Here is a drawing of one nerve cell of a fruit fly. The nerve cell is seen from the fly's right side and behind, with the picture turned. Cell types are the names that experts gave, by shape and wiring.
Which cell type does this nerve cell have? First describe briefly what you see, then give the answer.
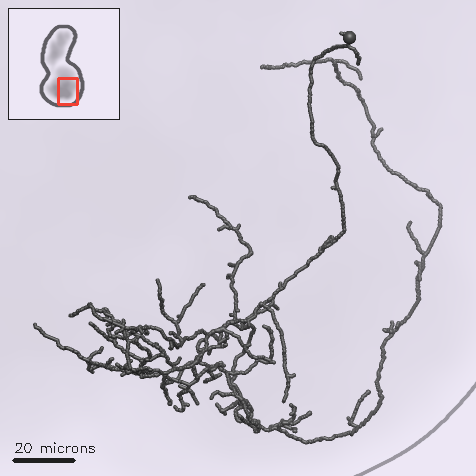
The cell body is at the upper right of the picture. By the scale bar it is about 140 microns tall in this view. Dozens of branch ends can be seen. This is a central-brain intrinsic neuron. The cell type is pC1_5b.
